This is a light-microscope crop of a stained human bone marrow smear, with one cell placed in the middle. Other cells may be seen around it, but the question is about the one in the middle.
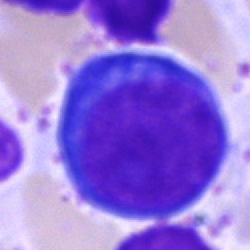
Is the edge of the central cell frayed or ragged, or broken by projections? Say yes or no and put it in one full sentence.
No, smooth rather than rough is the outline of this cell.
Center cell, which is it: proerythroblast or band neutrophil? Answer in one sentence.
The cell at the centre of the field is a proerythroblast.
